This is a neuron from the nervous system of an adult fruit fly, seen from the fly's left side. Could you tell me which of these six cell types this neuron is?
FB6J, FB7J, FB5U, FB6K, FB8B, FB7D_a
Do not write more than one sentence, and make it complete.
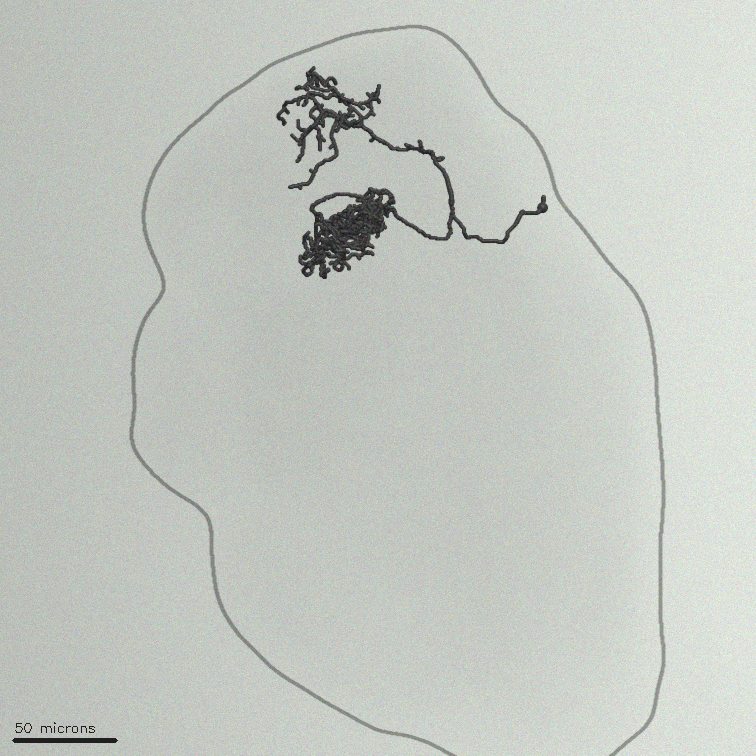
The cell type for the neuron is FB6K.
